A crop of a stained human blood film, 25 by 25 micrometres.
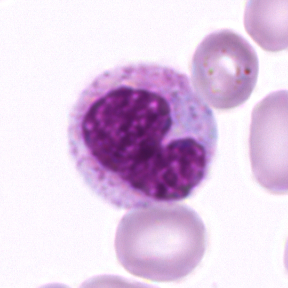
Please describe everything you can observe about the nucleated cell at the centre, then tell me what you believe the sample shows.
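The cell has a round outline. A deep notch on the right side of the nucleus divides it into two unequal lobes, the larger lying to the upper left. No vacuoles are present in the cytoplasm. The cell is a band neutrophil.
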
